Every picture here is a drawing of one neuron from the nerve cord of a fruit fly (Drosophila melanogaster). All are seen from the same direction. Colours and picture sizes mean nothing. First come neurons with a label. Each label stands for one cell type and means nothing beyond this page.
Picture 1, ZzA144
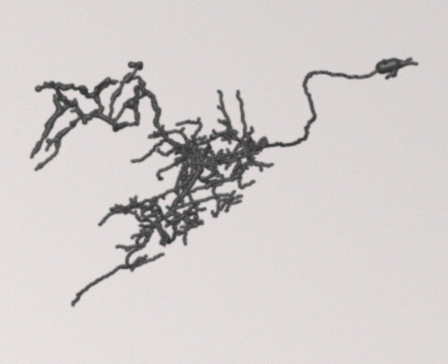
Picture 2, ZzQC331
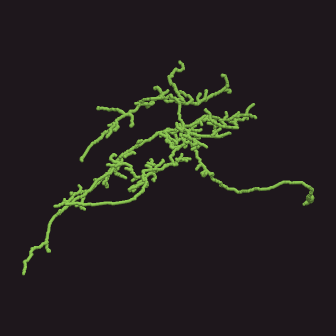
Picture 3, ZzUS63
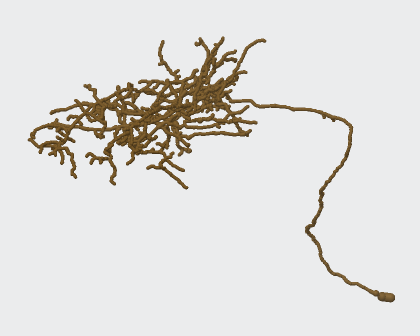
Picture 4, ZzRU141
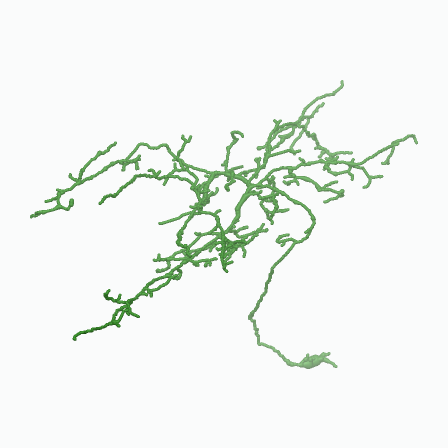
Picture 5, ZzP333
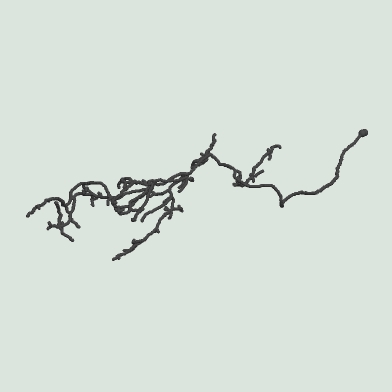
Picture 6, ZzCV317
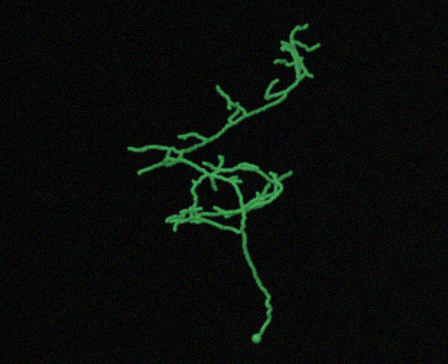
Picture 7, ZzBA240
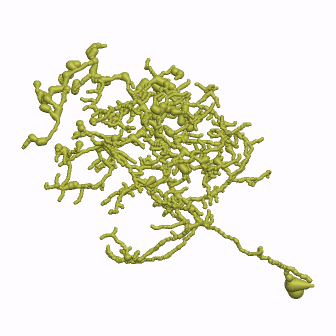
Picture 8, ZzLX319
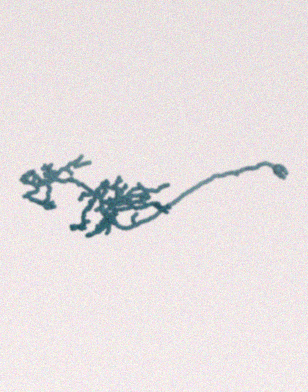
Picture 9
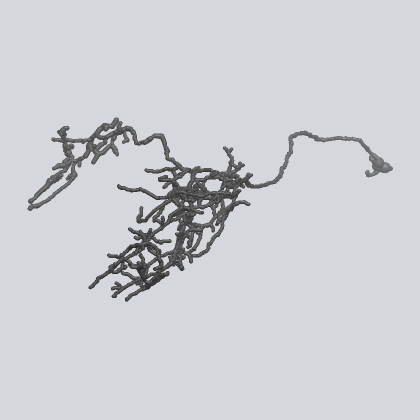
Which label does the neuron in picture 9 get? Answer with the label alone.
ZzA144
